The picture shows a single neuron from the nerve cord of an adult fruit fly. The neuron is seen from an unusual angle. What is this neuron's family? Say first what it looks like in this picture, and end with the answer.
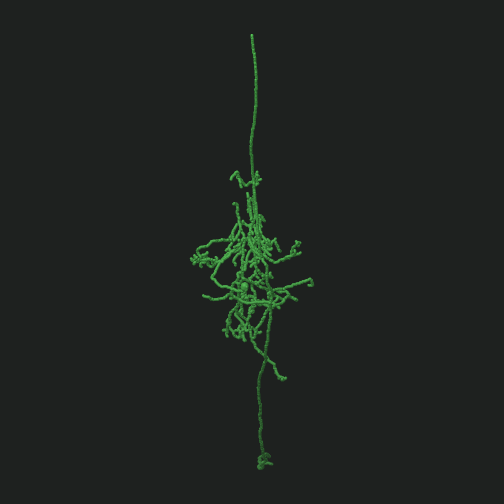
In this view it is more than twice as tall as it is wide. Its broad class is ascending neuron. Its family is hemilineage 05B.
